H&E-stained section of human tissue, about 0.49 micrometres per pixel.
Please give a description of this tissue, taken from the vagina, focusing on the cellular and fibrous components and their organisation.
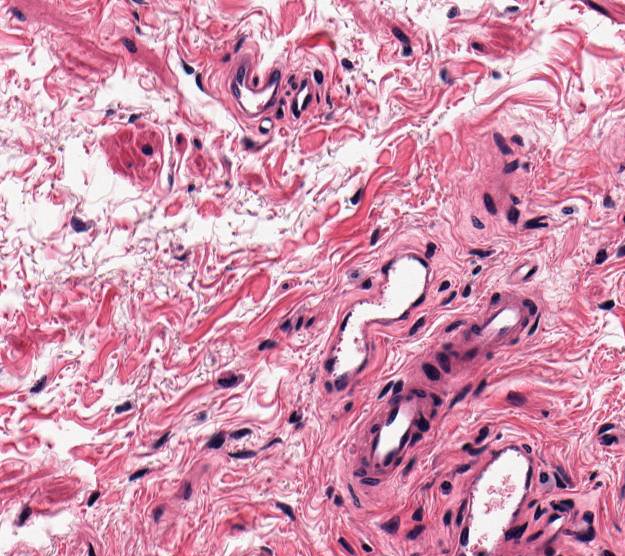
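Look across the whole field and you'll find only connective tissue, with no epithelium at all. Down in the lower right, several small thin-walled vessels cluster together, and the tissue around them holds more nuclei than the loose tissue up in the upper left.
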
